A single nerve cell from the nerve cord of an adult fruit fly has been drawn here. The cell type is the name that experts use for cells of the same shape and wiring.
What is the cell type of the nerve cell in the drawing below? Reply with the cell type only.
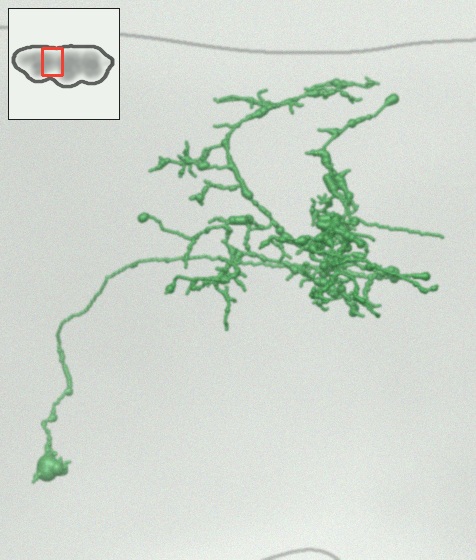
IN07B030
